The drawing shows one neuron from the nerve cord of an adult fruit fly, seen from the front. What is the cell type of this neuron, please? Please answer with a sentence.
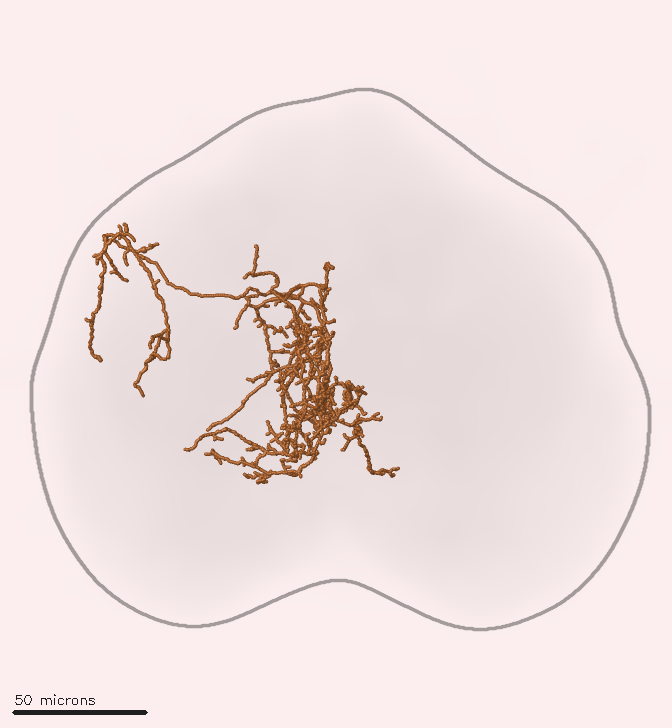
The cell type is IN04B064.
